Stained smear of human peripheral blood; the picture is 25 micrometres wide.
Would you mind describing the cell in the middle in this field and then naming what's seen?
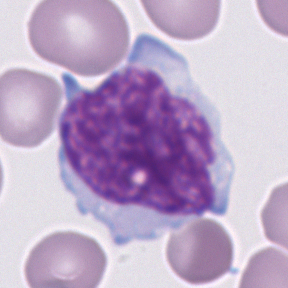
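Folds or grooves run across this irregular nucleus, and there's a small clear round spot in its lower part. Round it, pale grey-blue cytoplasm makes a rim that's widest below the nucleus. Myeloblast, this one.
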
